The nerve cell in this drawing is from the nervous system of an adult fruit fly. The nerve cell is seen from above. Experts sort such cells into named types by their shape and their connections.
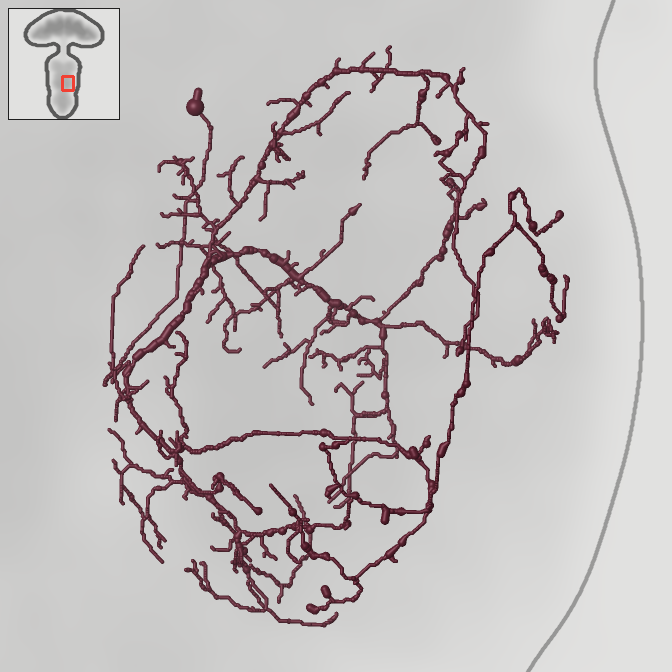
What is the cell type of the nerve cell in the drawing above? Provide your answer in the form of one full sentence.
This nerve cell counts as a member of the cell type IN04B049_c.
